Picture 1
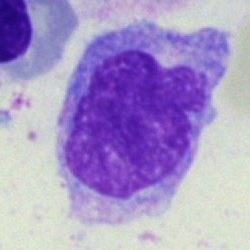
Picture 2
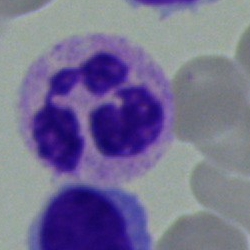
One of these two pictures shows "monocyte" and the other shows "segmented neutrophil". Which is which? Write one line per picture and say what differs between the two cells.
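Picture 1 – monocyte. The nucleus fills most of the cell.
Picture 2 – segmented neutrophil. The cytoplasm is plentiful and pale pinkish-lilac.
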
